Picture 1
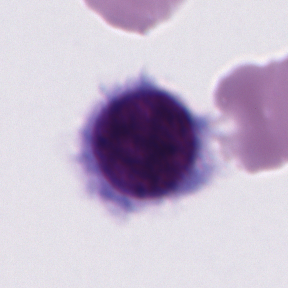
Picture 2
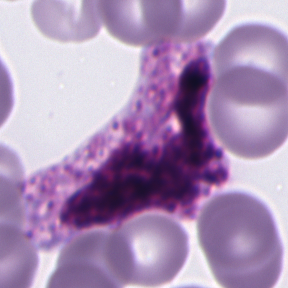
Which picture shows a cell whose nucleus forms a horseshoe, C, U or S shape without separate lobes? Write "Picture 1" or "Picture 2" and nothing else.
Picture 2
